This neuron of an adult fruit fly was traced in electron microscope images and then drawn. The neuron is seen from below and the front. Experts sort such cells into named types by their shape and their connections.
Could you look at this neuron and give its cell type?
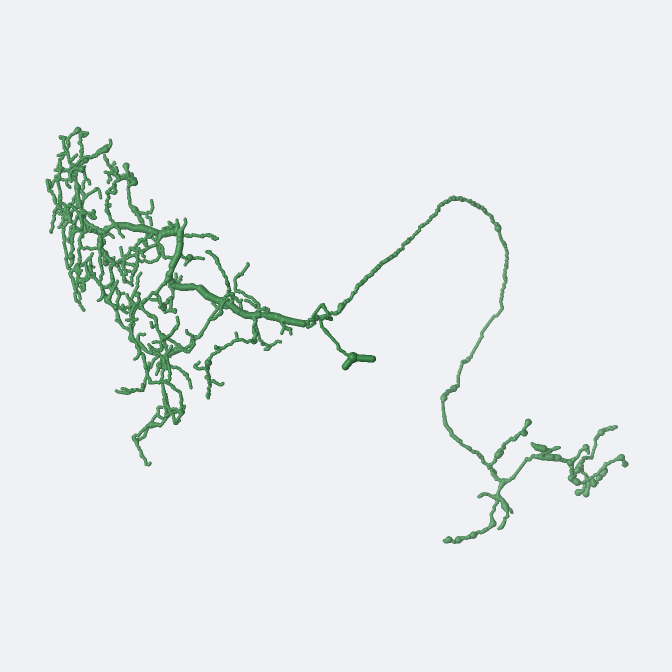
IN06B067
